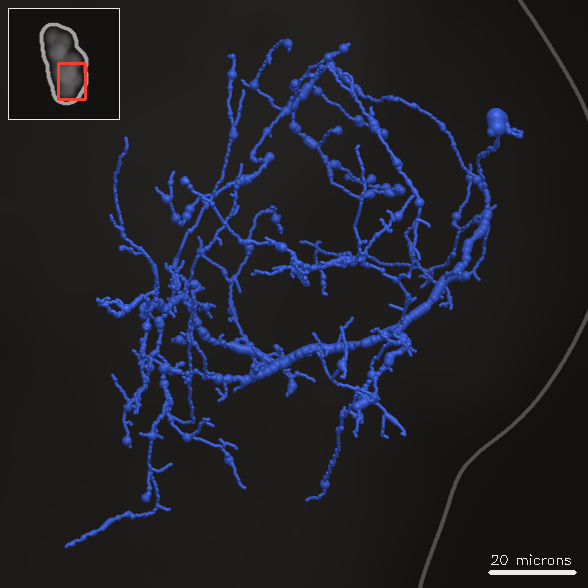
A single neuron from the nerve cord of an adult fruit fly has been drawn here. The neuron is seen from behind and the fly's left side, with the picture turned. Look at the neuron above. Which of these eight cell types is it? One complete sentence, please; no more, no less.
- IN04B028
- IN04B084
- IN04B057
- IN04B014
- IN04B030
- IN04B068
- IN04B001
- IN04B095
Regarding its cell type, the neuron is IN04B028.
